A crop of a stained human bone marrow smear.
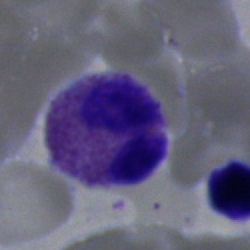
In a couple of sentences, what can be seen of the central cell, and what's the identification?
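Two connected lobes make up the nucleus, chromatin dense and dark purple. Moderate pinkish-lilac cytoplasm fills the left part of the cell, packed with fine, evenly spread granules. Eosinophil.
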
